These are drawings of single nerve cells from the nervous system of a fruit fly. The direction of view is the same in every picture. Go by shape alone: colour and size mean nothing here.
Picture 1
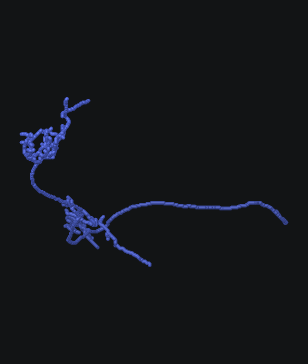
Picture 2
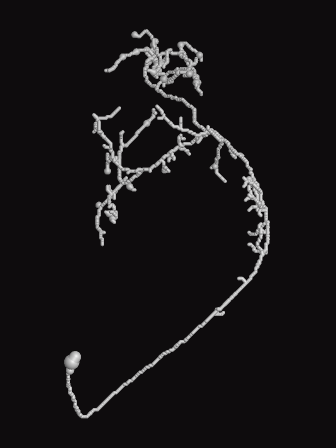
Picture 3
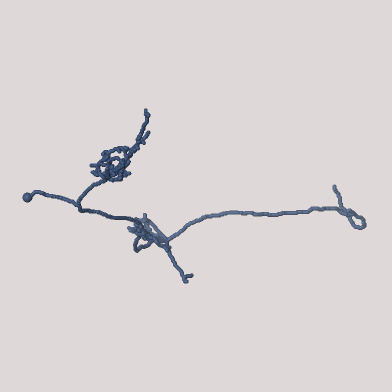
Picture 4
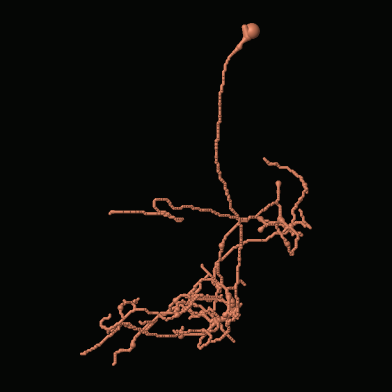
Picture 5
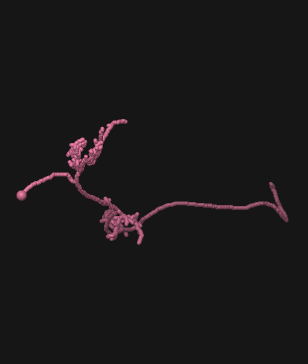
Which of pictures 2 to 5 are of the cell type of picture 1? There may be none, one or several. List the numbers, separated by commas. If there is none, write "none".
3, 5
